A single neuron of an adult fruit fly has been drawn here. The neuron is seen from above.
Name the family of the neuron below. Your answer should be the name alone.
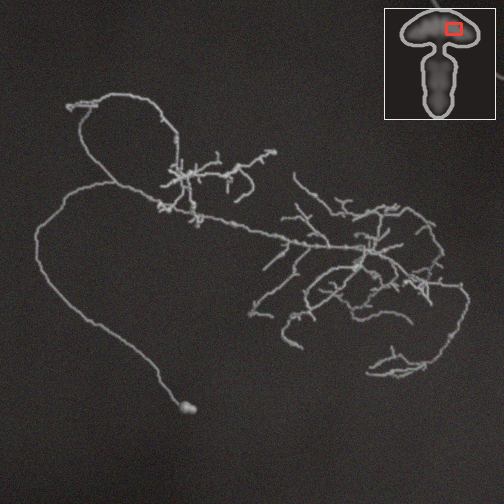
hemilineage DL1_dorsal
